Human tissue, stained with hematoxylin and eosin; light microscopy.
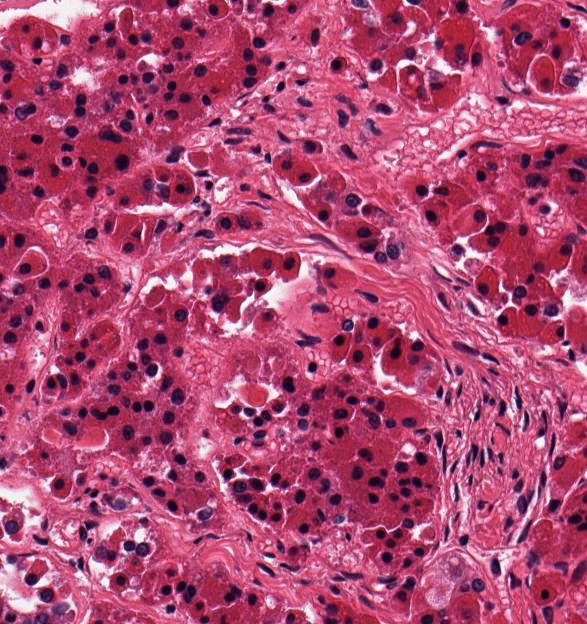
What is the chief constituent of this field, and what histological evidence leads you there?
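We are looking at the pars distalis of the pituitary. Large polygonal cells lie in nests and cords across it, parted by bands of fibrous stroma. Their cytoplasm is abundant, granular and deeply eosinophilic, though small groups at upper right and centre look pale, finely vacuolated and foamy.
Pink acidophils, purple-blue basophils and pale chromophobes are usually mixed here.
Notice, too, that the nests form no glandular lumens.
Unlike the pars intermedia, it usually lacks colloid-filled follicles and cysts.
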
